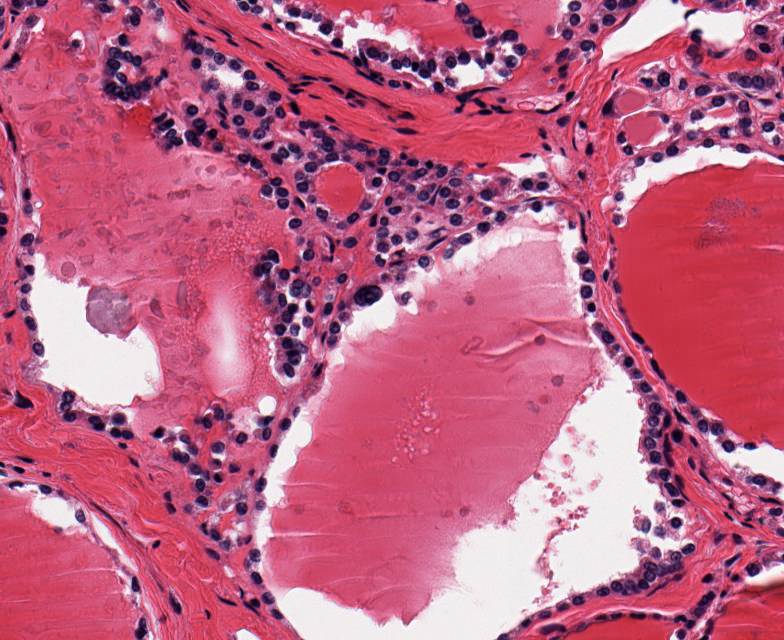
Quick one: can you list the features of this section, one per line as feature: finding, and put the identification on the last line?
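Follicles: closed, round to angular, widely varying size; largest at centre and right.
Lining: single layer of flattened to low cuboidal epithelial cells.
Nuclei: small, round, darkly staining.
Small follicles: cluster in upper centre between large ones; little or no colloid.
Source: thyroid.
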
